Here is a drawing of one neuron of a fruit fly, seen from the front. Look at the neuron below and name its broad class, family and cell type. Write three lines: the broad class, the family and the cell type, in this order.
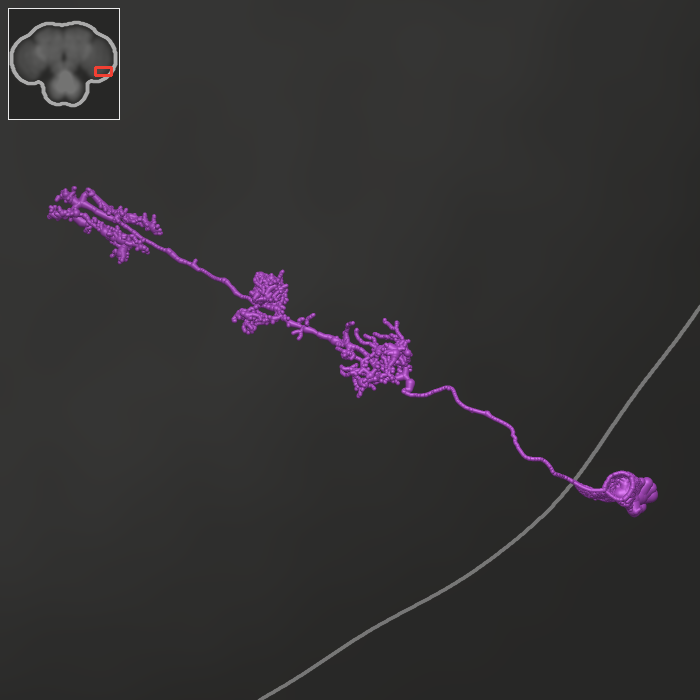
optic-lobe intrinsic neuron
Mi
Mi1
